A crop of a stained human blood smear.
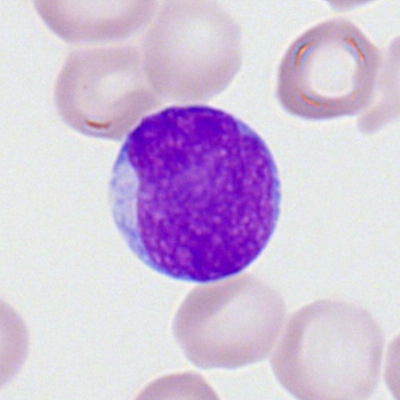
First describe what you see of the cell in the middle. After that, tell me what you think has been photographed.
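The cell has a round, smooth outline. Its nucleus lies off-centre, displaced toward the right side. A scant rim of pale blue cytoplasm surrounds it, widest on the left. This is a myeloblast.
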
